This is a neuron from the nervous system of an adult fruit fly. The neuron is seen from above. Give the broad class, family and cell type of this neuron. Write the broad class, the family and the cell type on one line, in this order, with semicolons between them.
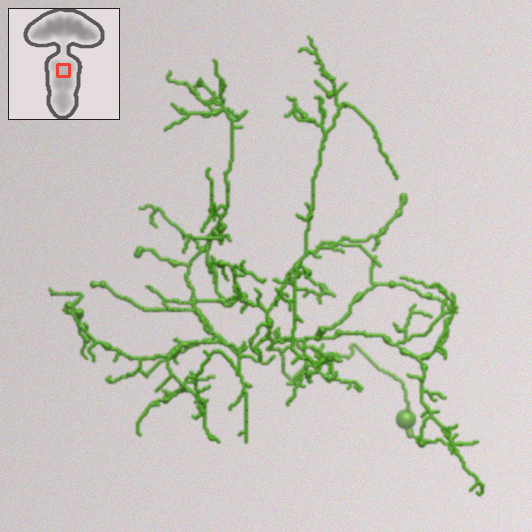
nerve-cord intrinsic neuron; hemilineage 00A; IN00A065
